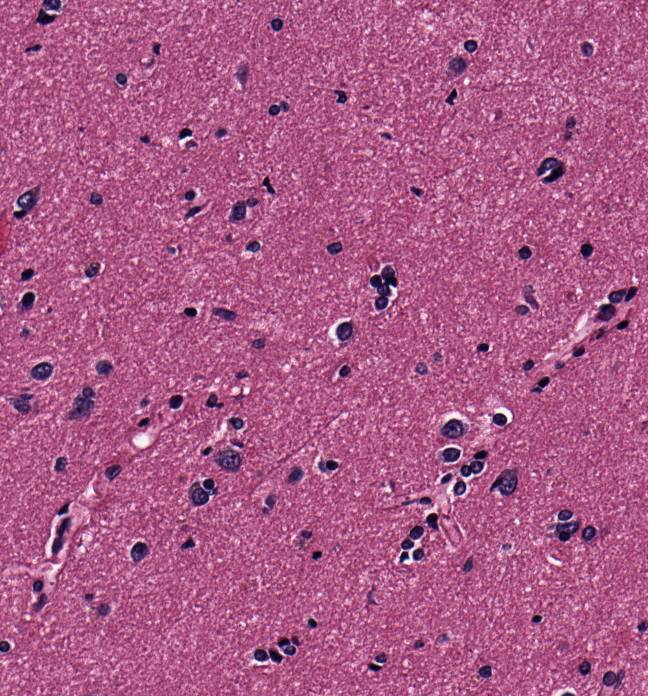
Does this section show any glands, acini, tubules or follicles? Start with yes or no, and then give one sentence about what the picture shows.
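No. No epithelium, glands or fat cells are present anywhere in the field.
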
